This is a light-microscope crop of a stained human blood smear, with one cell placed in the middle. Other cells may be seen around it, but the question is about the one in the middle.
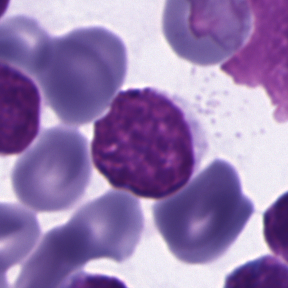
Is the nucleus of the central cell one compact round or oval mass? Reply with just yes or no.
Yes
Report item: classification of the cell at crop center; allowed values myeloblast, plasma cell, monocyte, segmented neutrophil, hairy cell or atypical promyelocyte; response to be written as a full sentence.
The cell that lies at the centre of the crop is a myeloblast.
